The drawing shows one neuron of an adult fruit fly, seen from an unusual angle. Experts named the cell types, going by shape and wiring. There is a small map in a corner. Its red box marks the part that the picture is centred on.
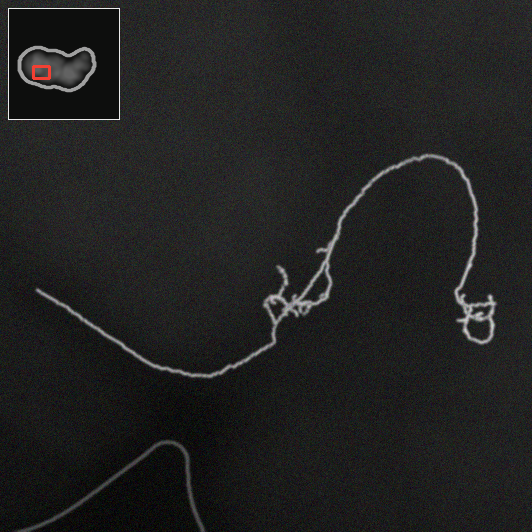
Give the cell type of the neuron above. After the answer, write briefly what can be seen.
Its cell type is ORN_VC5. This is a sensory neuron entering the brain. The drawing shows no cell body. In this view it is wider than it is tall.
